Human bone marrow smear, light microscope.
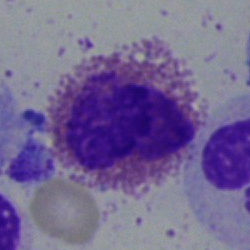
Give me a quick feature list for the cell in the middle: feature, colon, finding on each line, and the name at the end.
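Border: ragged and fuzzy, made by granules rather than a smooth line
Nucleus: large and irregular, with folds or indentations
Staining: nucleus a dense dark purple
Granules: right round the nucleus, on every side
Name: eosinophil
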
